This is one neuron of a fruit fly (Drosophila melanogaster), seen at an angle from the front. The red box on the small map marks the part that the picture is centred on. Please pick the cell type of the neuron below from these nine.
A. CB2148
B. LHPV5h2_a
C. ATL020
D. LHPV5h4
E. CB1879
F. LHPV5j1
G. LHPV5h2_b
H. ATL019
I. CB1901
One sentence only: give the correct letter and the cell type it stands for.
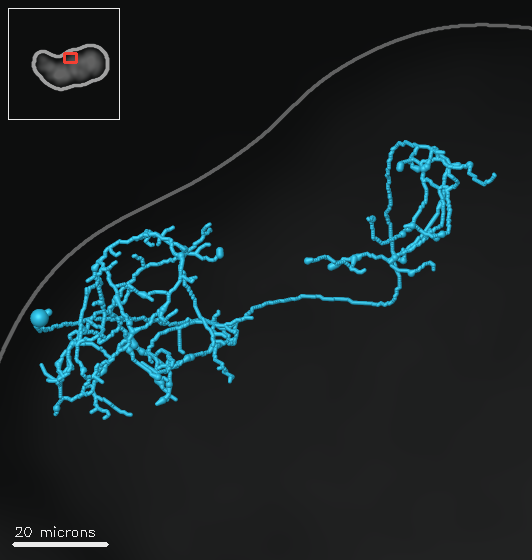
Option B lists LHPV5h2_a, and that is the cell type of the neuron.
